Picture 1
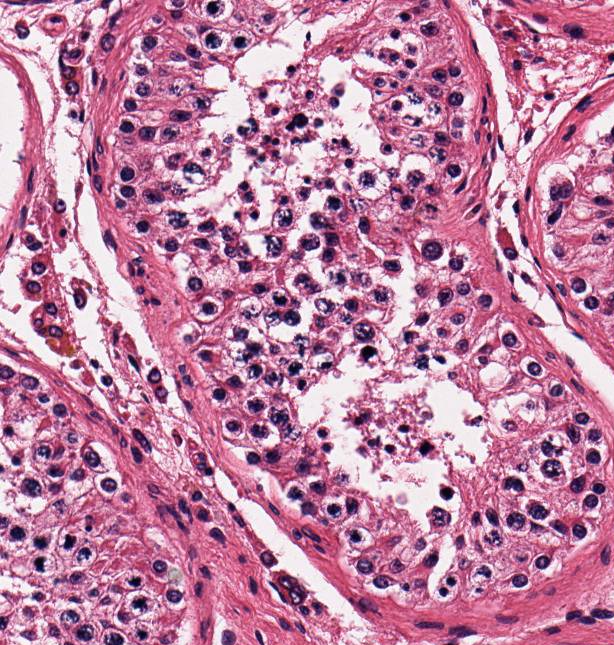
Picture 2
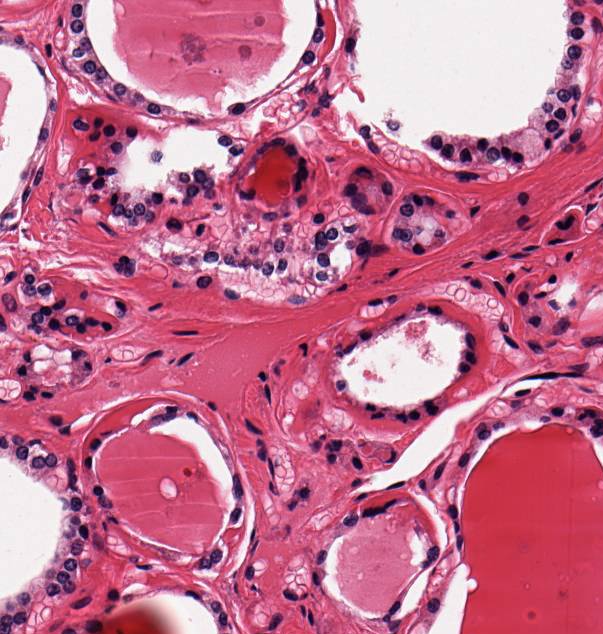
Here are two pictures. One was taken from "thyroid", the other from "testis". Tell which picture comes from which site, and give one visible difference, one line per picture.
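Picture 1: testis. The lining of the central tubule is a stratified epithelium several cells deep, extending from the wall toward the lumen.
Picture 2: thyroid. The follicles are lined by a single layer of cuboidal to flattened cells with round dark nuclei.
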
